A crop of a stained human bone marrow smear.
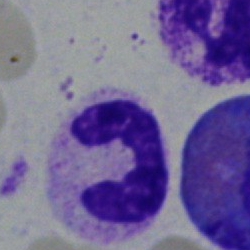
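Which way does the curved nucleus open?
Toward the left; it is a band shaped like a C.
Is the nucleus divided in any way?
No, it is one unbroken band, not pinched into separate lobes by thin strands.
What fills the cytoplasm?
Fine pinkish-lilac granules, set in pale pinkish-lilac cytoplasm.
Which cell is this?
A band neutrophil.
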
